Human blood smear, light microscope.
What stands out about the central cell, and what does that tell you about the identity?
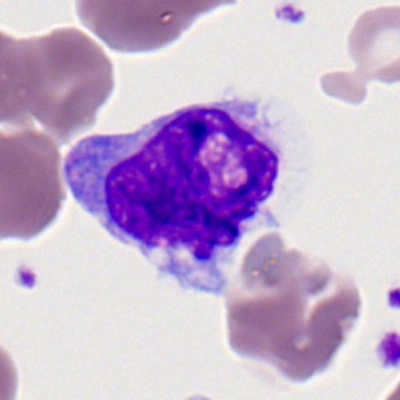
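A large, irregular, folded nucleus fills most of this cell, with a pale lilac patch in its upper right part. Below the nucleus the cytoplasm is pale and frothy. At the upper right the cell margin is faint and ragged. The cell is a monocyte.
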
